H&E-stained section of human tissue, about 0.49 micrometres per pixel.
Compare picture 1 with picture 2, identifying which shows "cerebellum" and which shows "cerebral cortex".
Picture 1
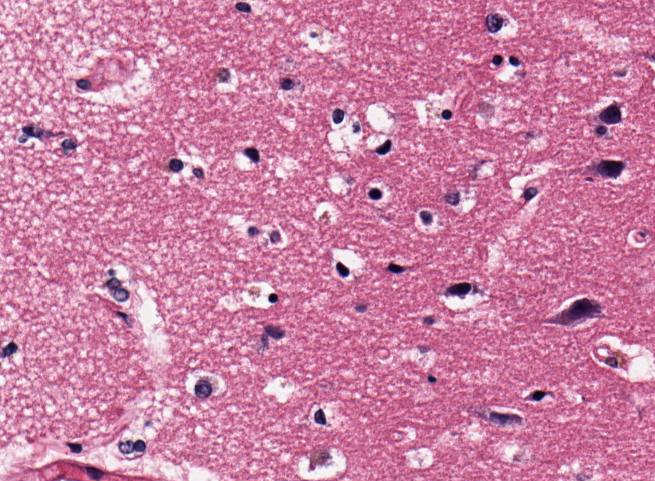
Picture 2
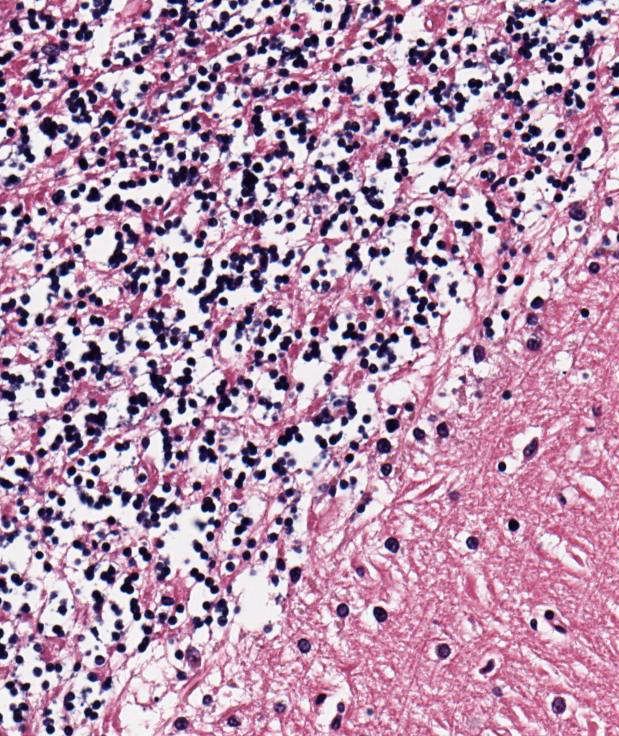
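Right, picture 1's the cerebral cortex and picture 2's the cerebellum. In the first, a pink, finely granular-fibrillary matrix fills everything, with cells lying singly through it and no epithelium or glands. Most of those cells are just small, round, densely dark nuclei with hardly any cytoplasm, while over on the right a few larger cells look shrunken, angular and dark, one of them long and triangular in the lower right. You won't find fat cells or any large open lumens there either. The second is split by an oblique border: crowded small, round, very dark nuclei with scant cytoplasm at the left and upper left, and a pale pink, sparsely cellular area at the lower right. Among those dark nuclei runs a loose pink fibrillary meshwork full of small clear spaces, and down in the lower right several nuclei sit in little clear halos.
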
